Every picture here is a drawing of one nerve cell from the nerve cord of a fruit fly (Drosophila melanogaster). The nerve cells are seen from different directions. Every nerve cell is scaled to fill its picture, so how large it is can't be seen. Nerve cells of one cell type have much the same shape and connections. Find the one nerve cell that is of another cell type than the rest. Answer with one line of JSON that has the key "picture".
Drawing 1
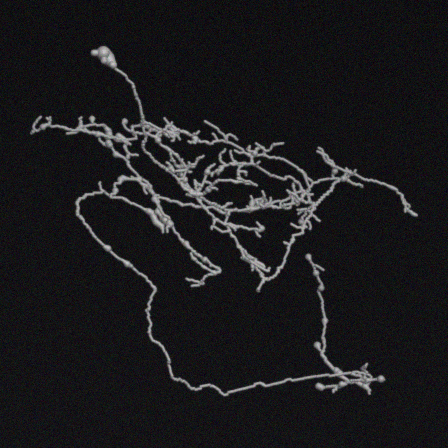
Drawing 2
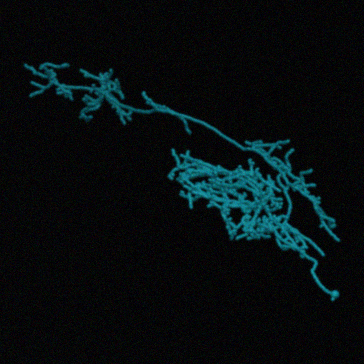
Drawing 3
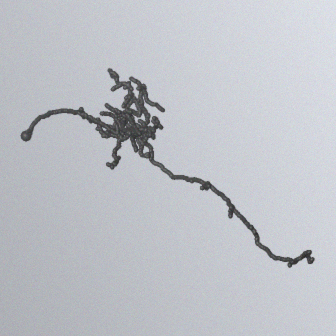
{"picture": 2}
